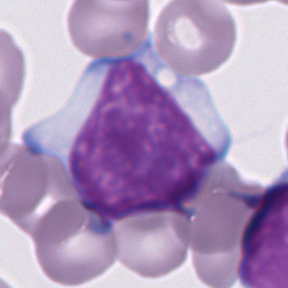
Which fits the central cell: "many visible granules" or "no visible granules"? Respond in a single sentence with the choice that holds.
No visible granules are present in the cytoplasm of the cell.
